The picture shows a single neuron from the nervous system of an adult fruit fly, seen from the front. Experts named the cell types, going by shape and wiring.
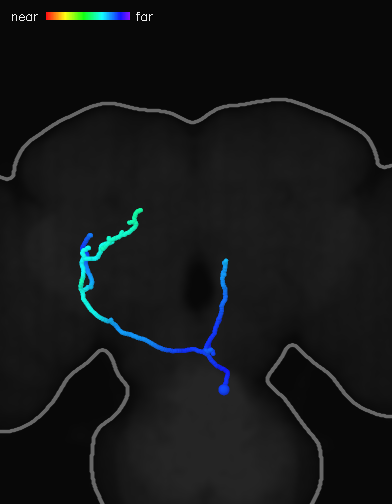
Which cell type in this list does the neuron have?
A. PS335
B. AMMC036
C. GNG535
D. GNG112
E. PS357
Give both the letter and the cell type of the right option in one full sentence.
Option E holds the cell type of the neuron, PS357.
